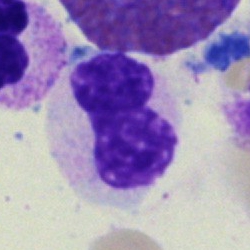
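Band neutrophil (central cell). The nucleus lies off-centre toward the right side of the cell, and its lower lobe is larger than its upper lobe. Its chromatin is dense and dark purple, with scattered small pale spots. The cytoplasm is pale greyish-lilac.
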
